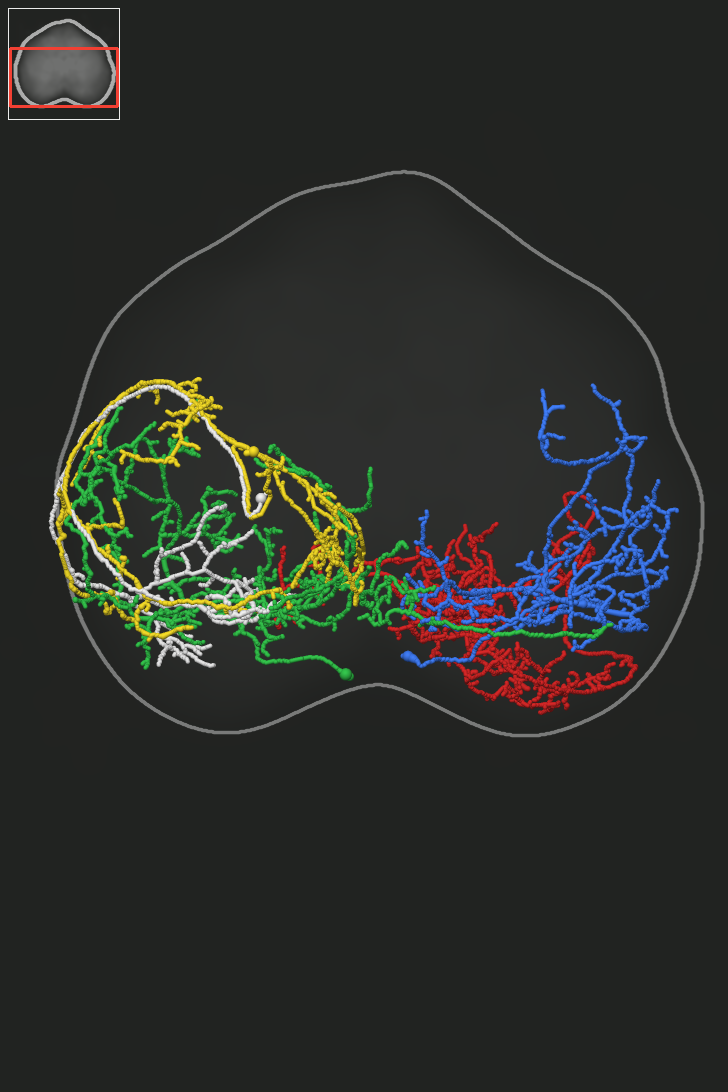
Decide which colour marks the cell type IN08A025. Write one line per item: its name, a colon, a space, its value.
colour: yellow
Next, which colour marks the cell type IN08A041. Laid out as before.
colour: white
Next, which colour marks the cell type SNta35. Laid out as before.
colour: red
